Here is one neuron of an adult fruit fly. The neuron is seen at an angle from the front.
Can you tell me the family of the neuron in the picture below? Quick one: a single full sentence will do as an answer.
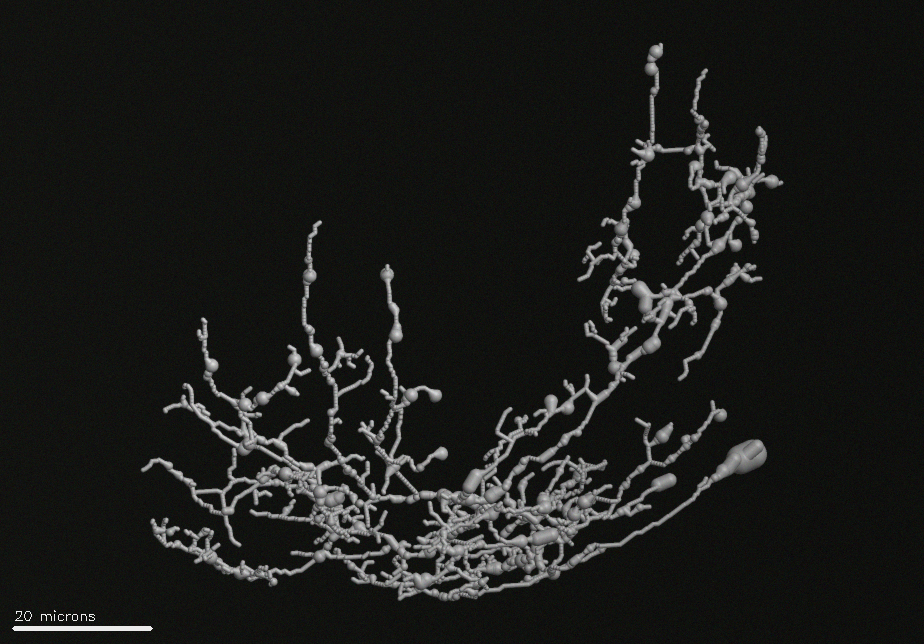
The neuron is counted in family hemilineage 13A.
